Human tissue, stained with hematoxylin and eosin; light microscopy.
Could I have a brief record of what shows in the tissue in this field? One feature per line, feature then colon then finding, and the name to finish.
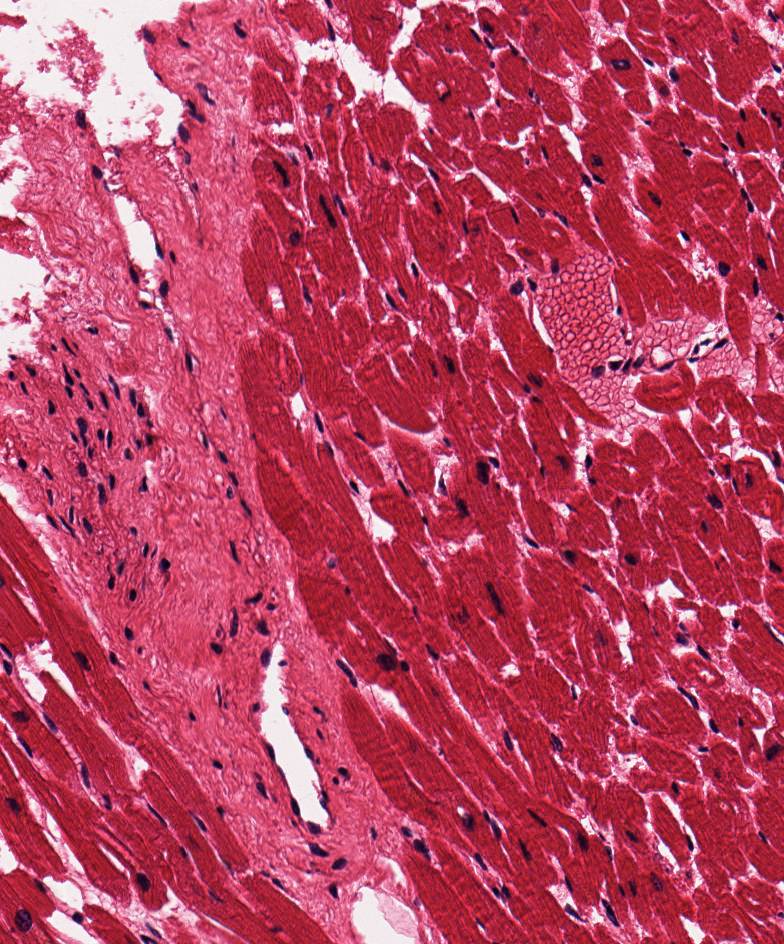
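Layout: a pale pink fibrous connective tissue band runs diagonally down the left, with red muscle on both sides
Muscle fibres: branching and joining their neighbours
Muscle nuclei: single, oval, central in each fibre
Band nuclei: many, dark, spindle-shaped
Name: left ventricle of the heart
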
